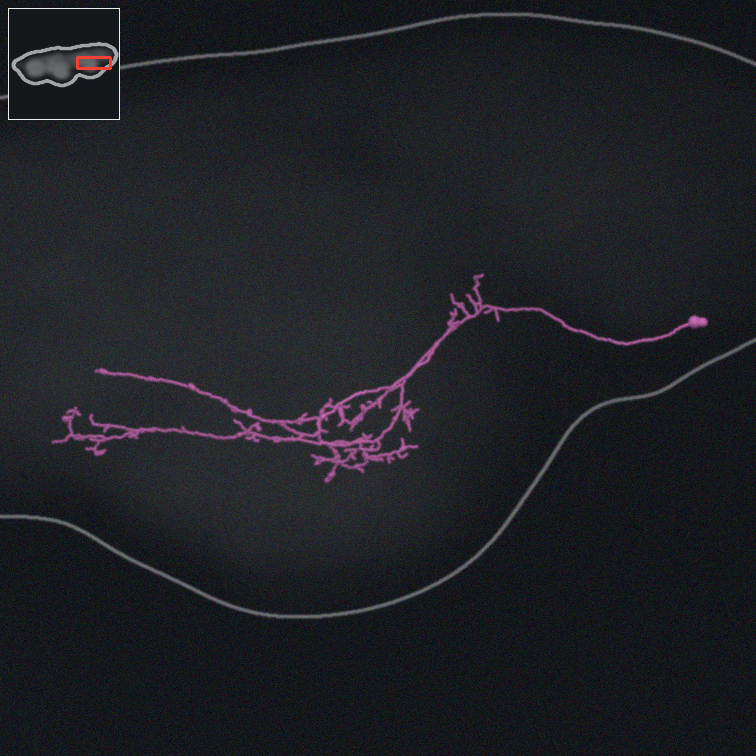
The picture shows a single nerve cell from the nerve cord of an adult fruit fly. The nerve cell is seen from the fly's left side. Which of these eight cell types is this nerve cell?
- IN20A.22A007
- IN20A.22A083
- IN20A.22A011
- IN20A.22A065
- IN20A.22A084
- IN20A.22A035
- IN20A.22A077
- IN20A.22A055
IN20A.22A077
